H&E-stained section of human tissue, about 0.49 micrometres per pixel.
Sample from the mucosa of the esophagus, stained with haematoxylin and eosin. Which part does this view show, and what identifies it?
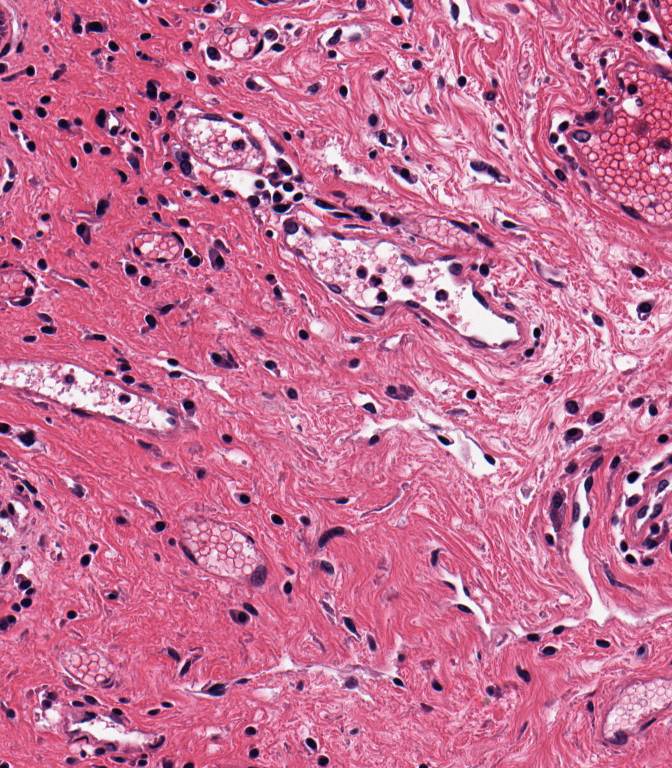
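The part shown is loose connective tissue. Check one: the collagen fibres are wavy and loosely interwoven, not straight.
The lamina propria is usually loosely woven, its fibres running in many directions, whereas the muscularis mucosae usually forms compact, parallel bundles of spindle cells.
Check two: small vessels are scattered throughout the dense pink collagenous stroma that fills the field, the most tightly packed red blood cells lying in one at the upper right corner.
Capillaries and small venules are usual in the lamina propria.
Check three: no epithelium is present anywhere.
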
